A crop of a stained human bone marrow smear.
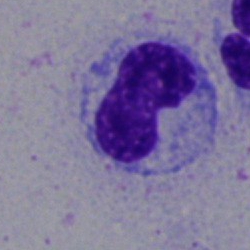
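Band neutrophil, stained human bone marrow smear. Outline roughly round. Nucleus indented on its right side, kidney-shaped. Chromatin dense, dark purple, clumped. No distinct nucleoli visible.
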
